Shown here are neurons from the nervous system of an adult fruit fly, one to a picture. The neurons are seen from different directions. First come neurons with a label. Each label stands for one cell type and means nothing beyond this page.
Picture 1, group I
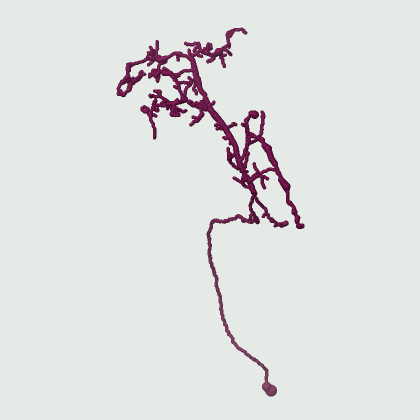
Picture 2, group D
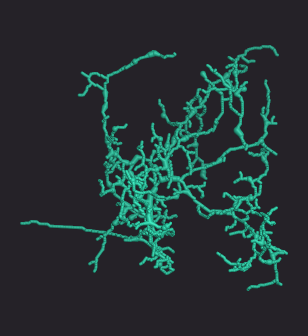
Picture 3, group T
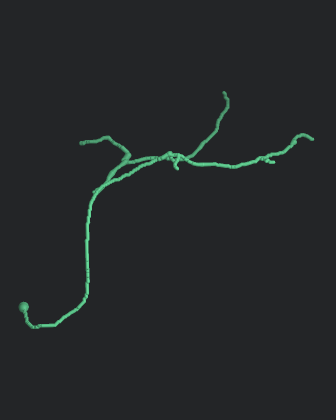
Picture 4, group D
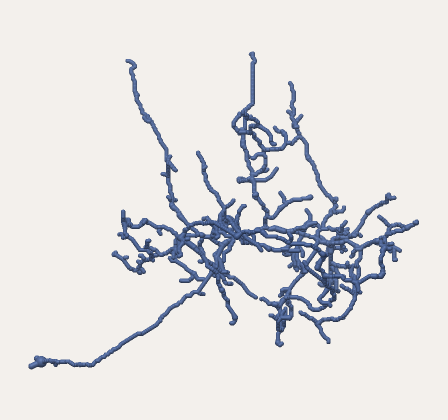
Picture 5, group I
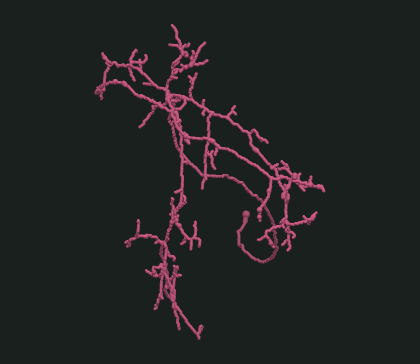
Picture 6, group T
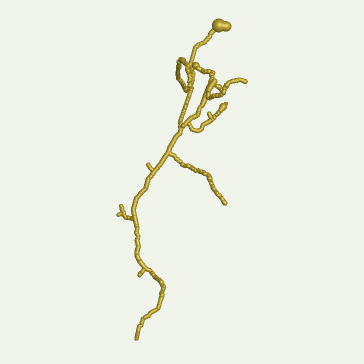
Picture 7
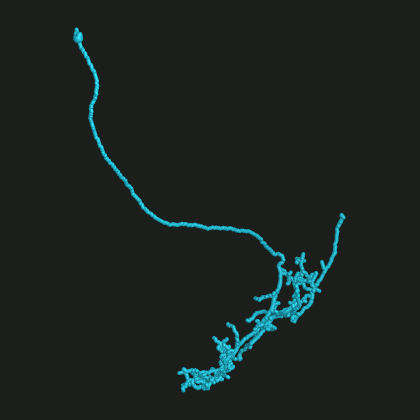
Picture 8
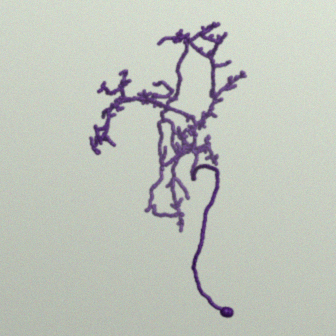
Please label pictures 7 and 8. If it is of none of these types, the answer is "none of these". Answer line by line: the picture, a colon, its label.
7: group I
8: group I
